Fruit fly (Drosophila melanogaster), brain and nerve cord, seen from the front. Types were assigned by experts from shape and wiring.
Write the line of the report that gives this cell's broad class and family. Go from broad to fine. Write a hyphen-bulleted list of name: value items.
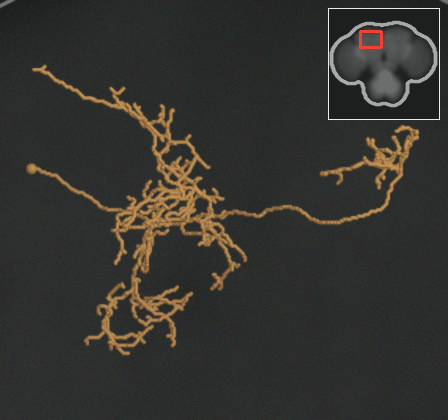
- broad class: central-brain intrinsic neuron
- family: hemilineage CLp2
